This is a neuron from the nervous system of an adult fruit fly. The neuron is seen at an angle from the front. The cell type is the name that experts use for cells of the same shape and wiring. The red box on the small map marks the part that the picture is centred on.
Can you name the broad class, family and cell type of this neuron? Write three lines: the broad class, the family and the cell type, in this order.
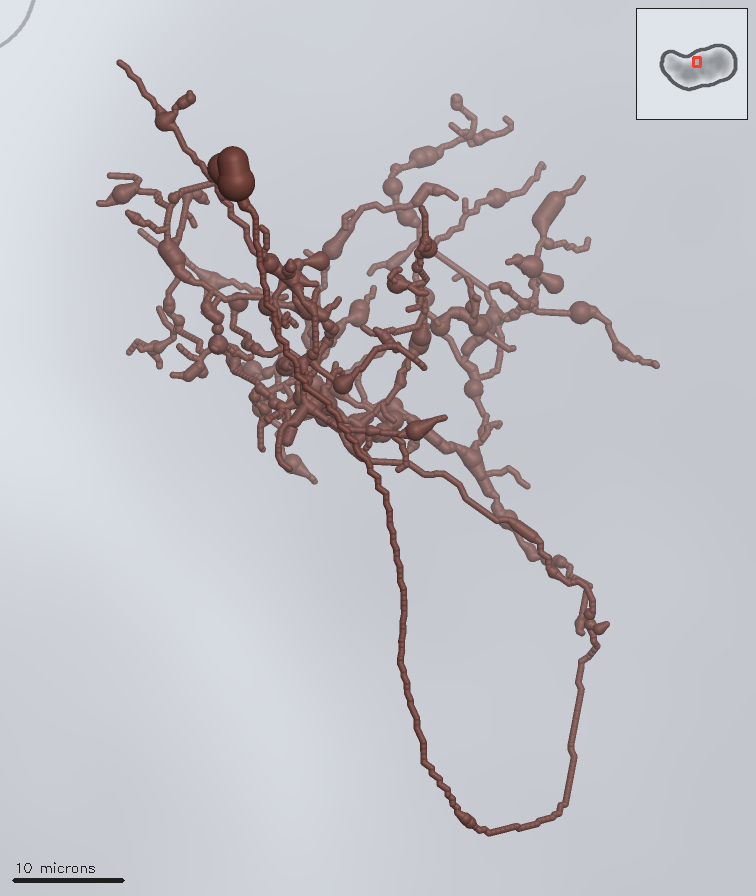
central-brain intrinsic neuron
hemilineage LHl1
CB2480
